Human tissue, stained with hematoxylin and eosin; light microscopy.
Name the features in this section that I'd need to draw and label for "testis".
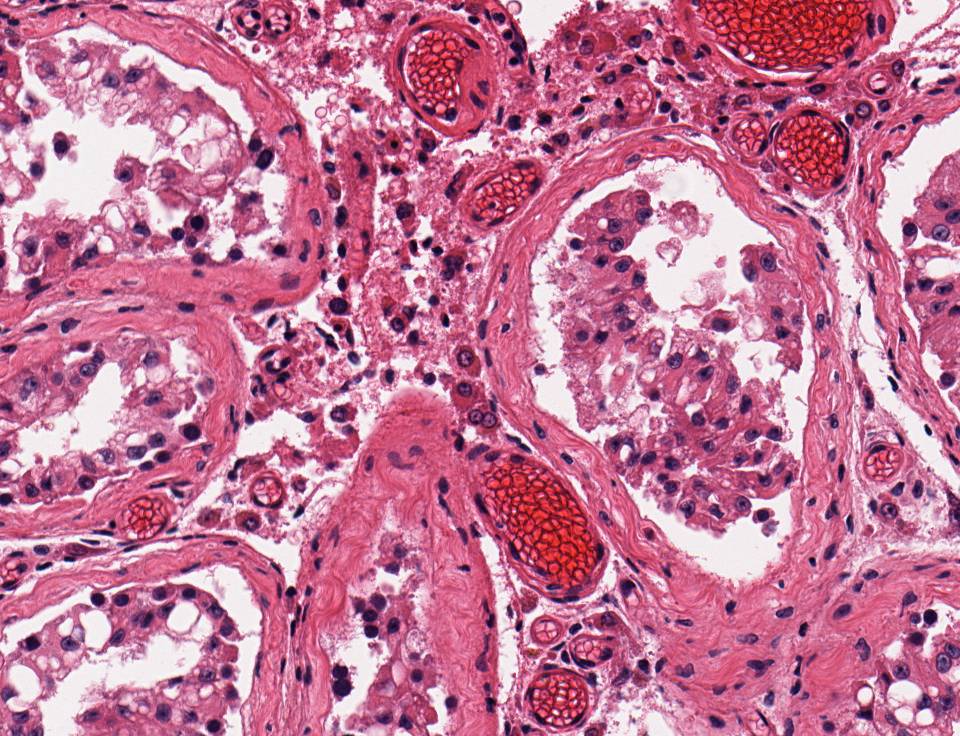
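Testis: several round and elongated tubules, cut in cross and oblique section, fill the field, with strips of interstitium between them.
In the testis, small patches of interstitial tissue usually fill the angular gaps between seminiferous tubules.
Each tubule is ringed by a thick band of wavy pink fibres, with flattened spindle nuclei running around its circumference.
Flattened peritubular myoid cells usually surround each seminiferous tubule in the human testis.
Also seen: tubule lumens largely open, holding loose detached cells and pale pink debris. Many small interstitial vessels are tightly packed with red blood cells, the largest at top and lower centre.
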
